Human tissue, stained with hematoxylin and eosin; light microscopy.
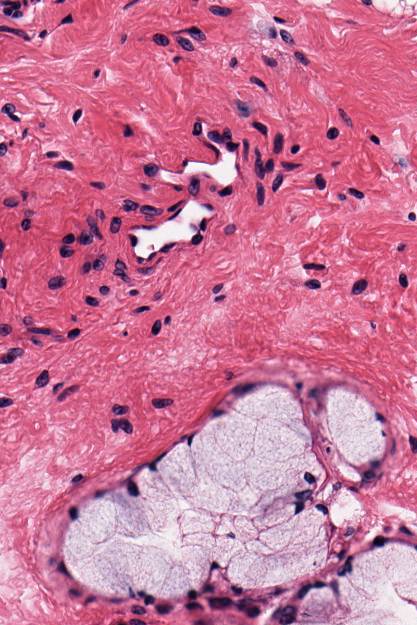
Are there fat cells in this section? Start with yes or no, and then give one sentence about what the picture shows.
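No. No fat cells are present in the field.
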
